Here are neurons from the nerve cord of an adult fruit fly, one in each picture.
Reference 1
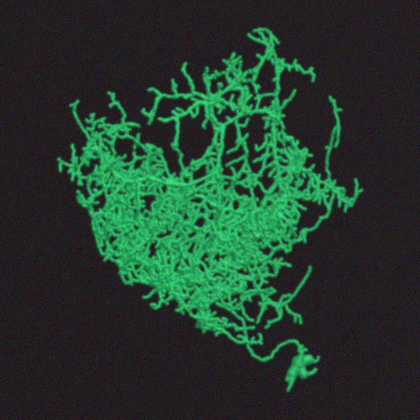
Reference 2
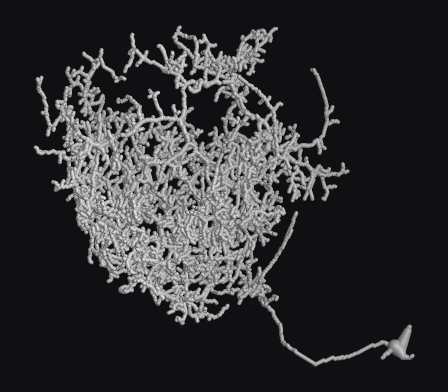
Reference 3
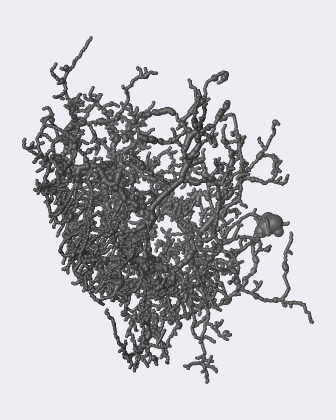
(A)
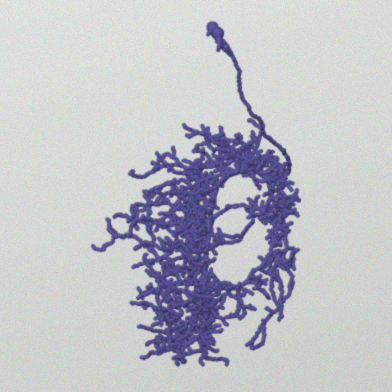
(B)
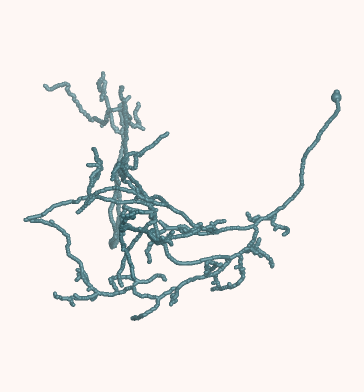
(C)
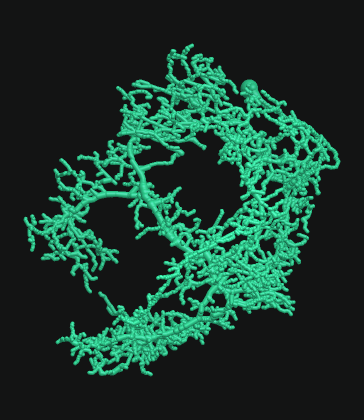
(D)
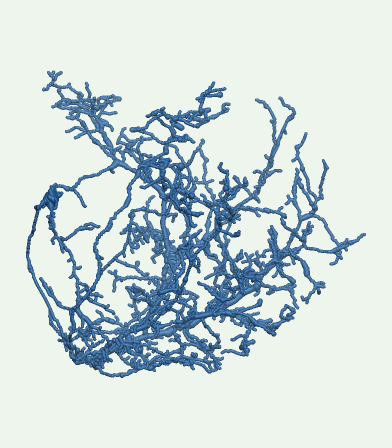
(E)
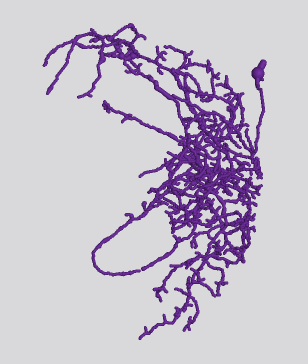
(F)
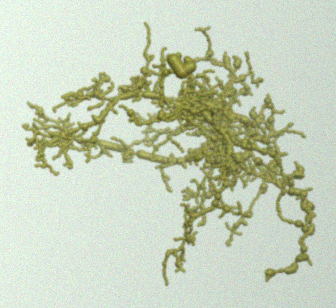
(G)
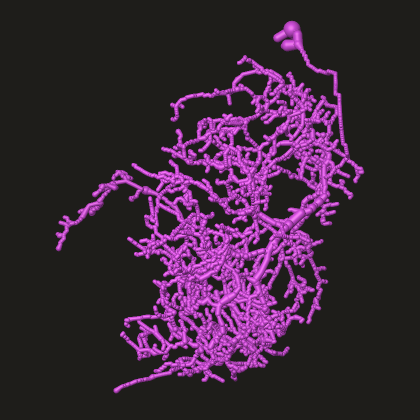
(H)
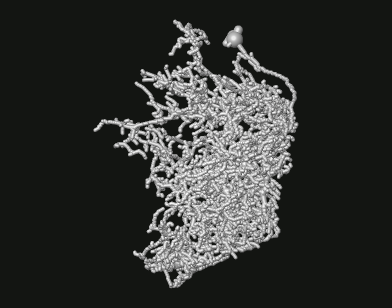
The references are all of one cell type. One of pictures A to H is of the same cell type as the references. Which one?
Picture H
